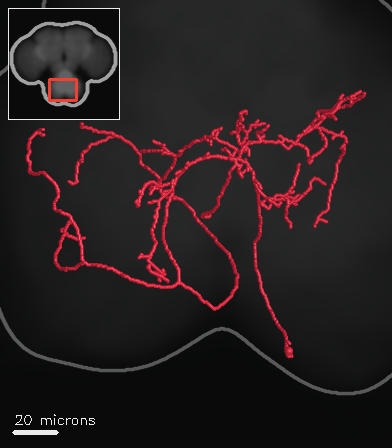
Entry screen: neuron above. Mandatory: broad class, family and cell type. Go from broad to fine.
nerve-cord intrinsic neuron; hemilineage 12B; IN12B050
